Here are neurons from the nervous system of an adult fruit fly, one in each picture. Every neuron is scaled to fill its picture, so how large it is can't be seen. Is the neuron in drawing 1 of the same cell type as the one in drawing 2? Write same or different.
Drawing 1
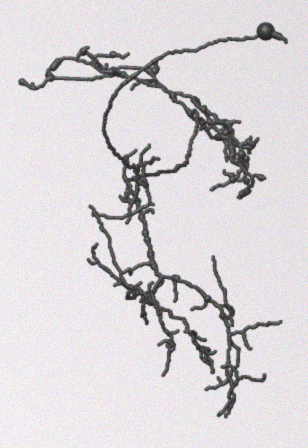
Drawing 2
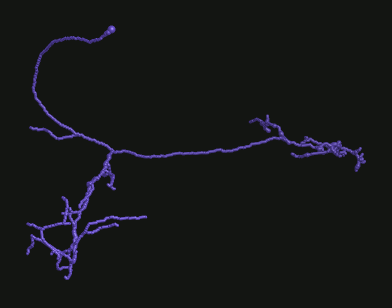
different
